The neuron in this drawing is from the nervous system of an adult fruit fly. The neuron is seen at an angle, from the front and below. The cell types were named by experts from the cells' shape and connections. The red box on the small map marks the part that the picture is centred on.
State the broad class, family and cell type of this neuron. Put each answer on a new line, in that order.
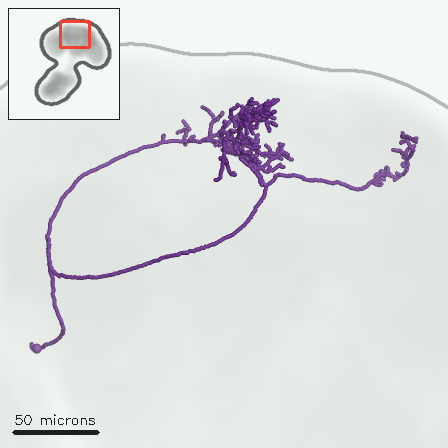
central-brain intrinsic neuron
hemilineage VLPl&p1_posterior
SMP568_c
